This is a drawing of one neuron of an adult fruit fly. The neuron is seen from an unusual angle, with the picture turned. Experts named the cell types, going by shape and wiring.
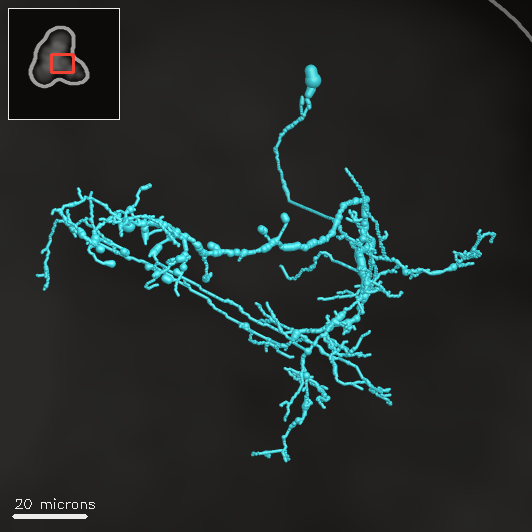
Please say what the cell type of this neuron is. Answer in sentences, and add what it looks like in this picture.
It is of cell type IN21A032. This is a nerve-cord intrinsic neuron. Its cell body lies at the top of the picture. By the scale bar it is about 130 microns wide in this view. Dozens of branch ends can be seen.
